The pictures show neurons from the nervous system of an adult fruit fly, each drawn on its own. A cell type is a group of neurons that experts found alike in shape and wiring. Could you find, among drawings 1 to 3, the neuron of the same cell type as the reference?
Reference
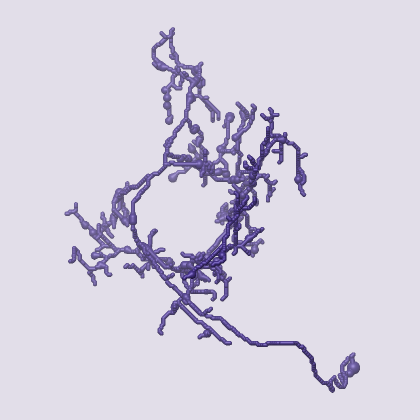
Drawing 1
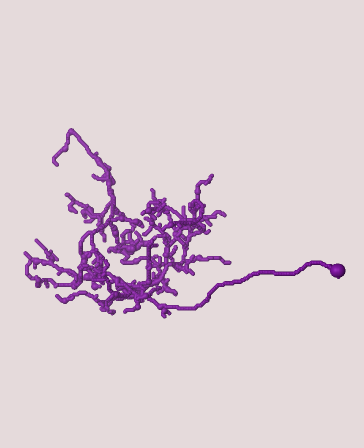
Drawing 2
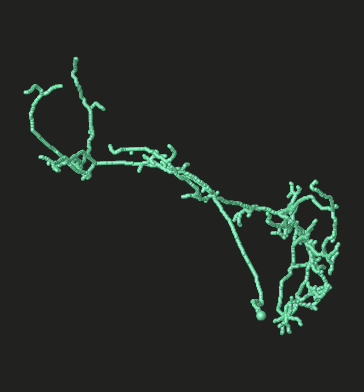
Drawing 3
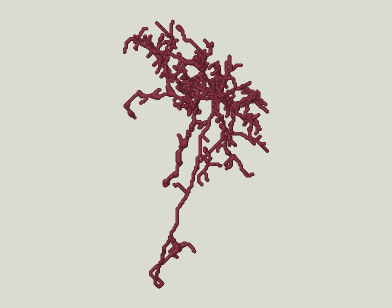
Drawing 1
